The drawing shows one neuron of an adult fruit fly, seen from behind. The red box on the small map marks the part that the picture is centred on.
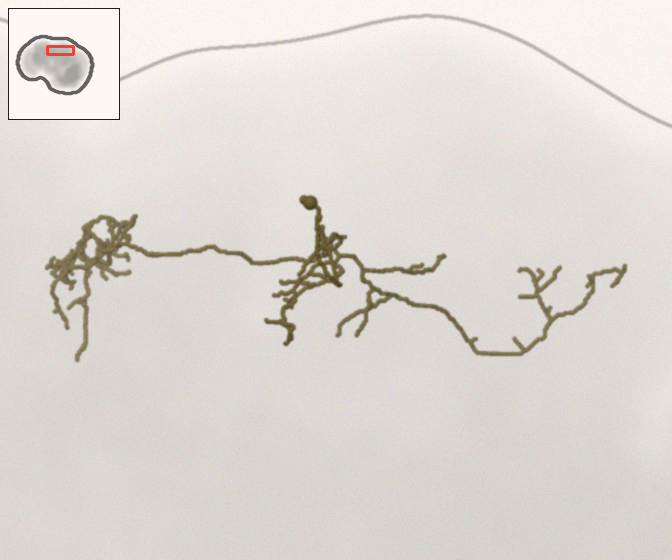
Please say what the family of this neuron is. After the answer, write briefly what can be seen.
Its family is hemilineage DM6_dorso_lateral. Its broad class is central-brain intrinsic neuron. Dozens of branch ends can be seen. In this view it is more than twice as wide as it is tall.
